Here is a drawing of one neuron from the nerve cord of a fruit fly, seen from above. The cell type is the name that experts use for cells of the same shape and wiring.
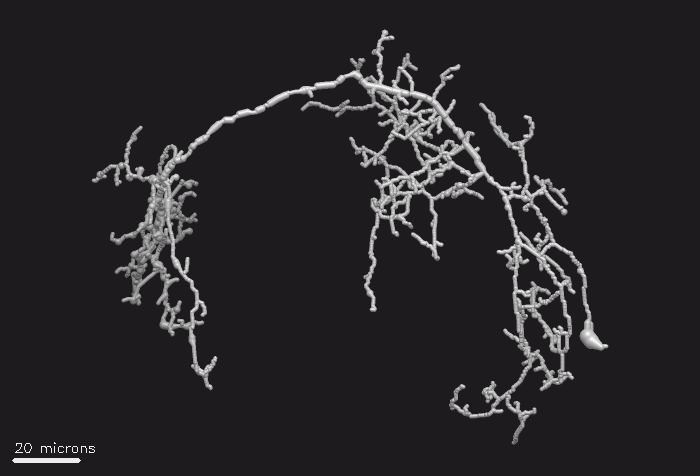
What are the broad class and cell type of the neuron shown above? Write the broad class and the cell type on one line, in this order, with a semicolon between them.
nerve-cord intrinsic neuron; INXXX251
